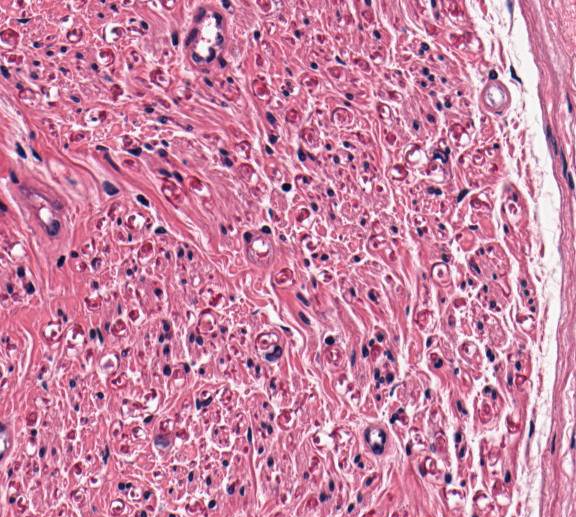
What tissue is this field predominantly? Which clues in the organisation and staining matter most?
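Nerve fascicle: the field is crowded with small round profiles, many with pink centres and pale rims.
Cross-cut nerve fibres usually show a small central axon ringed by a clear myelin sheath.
Small dark oval to elongated nuclei are scattered singly throughout, with wavy pink strands between the groups.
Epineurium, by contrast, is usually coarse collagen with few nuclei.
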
